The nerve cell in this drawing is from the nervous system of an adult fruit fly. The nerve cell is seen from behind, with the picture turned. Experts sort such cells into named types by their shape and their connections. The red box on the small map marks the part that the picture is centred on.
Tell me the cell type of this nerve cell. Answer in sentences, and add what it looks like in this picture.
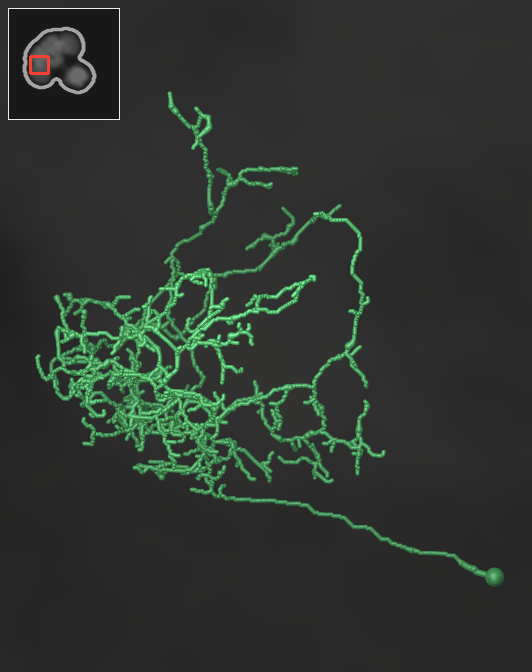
The cell type is PVLP074. Its broad class is central-brain intrinsic neuron. Its cell body lies at the lower right of the picture. In this view it is about as wide as it is tall.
